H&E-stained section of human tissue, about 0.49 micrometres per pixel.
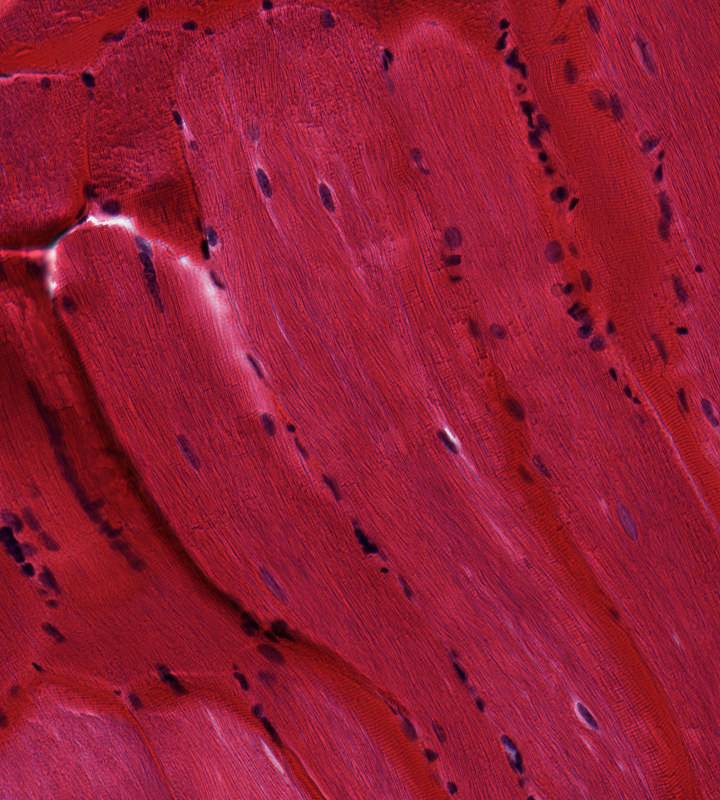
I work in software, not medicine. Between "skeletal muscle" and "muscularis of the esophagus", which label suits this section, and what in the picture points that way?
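Skeletal muscle, not muscularis of the esophagus. Deciding point: elongated dark purple nuclei lie at fibre edges rather than centrally, and each fibre carries many nuclei spaced along its length.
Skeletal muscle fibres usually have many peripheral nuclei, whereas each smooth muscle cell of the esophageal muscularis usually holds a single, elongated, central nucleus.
Also seen: fibres unbranched, no intercalated discs; cytoplasm deeply eosinophilic, intense red throughout.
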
